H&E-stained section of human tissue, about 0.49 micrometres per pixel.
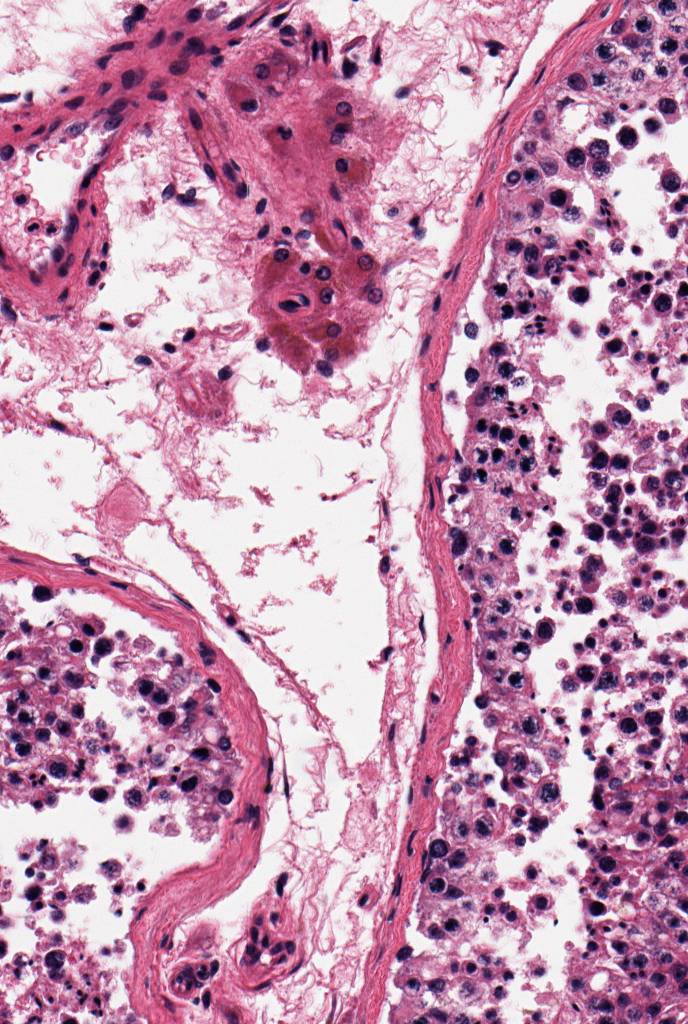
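Testis, with two tubules cut, one filling the right side and one at the lower left, and interstitial tissue running between them through the centre. Tubule cells lie loosely, with irregular clear gaps, not in orderly layers. Top centre: polygonal cells with abundant eosinophilic cytoplasm and round nuclei, consistent with Leydig cells, in the interstitium. The interstitium is loose and pale, of wispy fibrillar strands with wide clear spaces.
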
